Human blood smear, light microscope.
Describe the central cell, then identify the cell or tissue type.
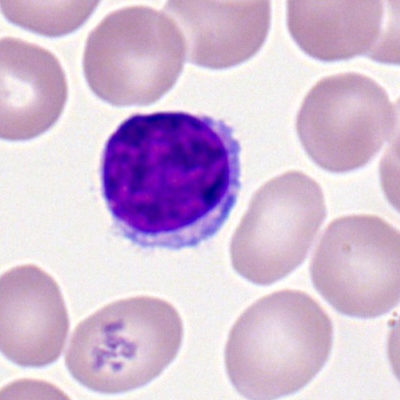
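Nucleus first: it fills most of the cell. Chromatin next: dense and coarsely clumped. Then the cytoplasm, which forms only a thin rim, widest at the lower right, and is pale blue in colour. Last, the name: this is a lymphocyte.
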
